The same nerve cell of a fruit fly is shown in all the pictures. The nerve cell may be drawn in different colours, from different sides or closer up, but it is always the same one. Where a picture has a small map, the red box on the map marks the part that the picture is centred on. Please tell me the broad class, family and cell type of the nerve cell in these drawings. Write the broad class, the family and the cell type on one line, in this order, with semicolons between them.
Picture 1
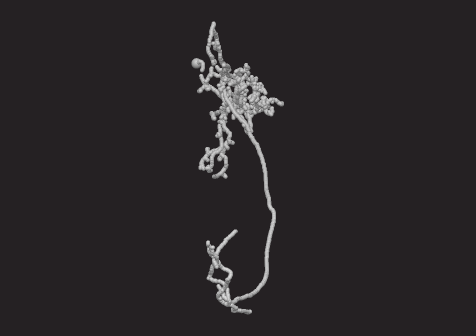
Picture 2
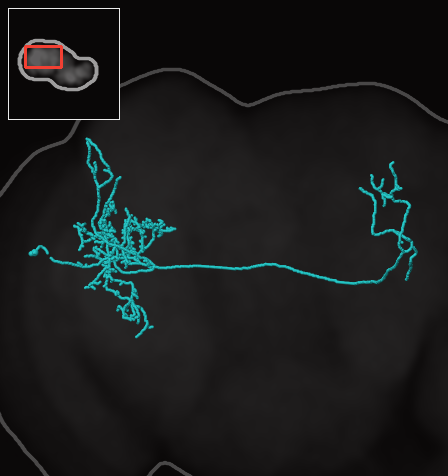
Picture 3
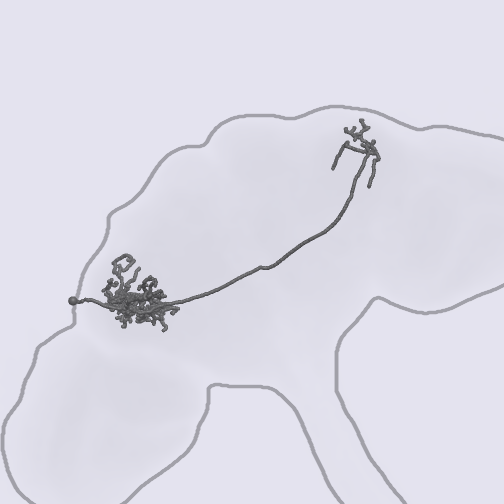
central-brain intrinsic neuron; hemilineage VLPl&d1_lateral; CB4165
